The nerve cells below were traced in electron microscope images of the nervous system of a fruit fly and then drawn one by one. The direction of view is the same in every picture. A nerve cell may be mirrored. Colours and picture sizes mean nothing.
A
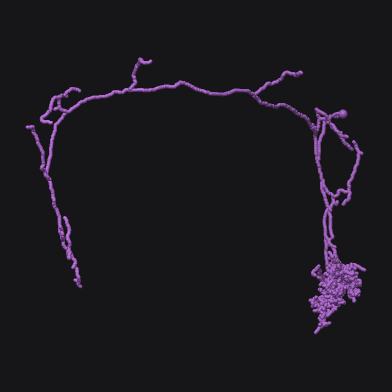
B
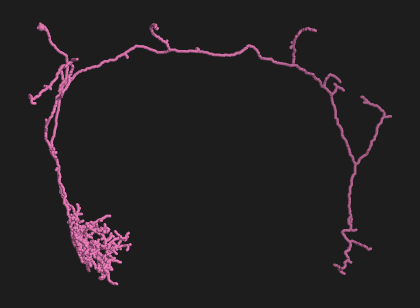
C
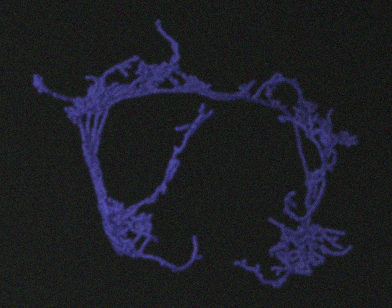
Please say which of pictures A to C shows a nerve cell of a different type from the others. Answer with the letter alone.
C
